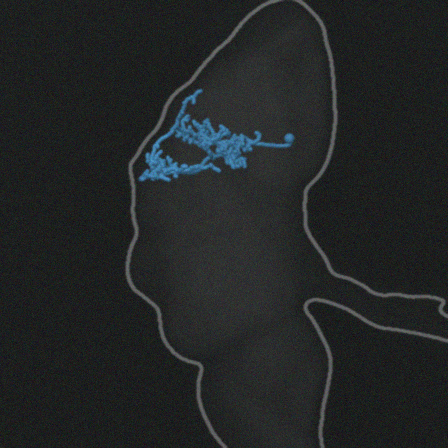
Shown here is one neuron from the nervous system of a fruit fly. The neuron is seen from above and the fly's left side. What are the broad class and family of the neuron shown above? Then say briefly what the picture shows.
This is a central-brain intrinsic neuron. Its family is hemilineage VLPl&p1_posterior. It is in the brain and does not reach the nerve cord. In this view it is wider than it is tall.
